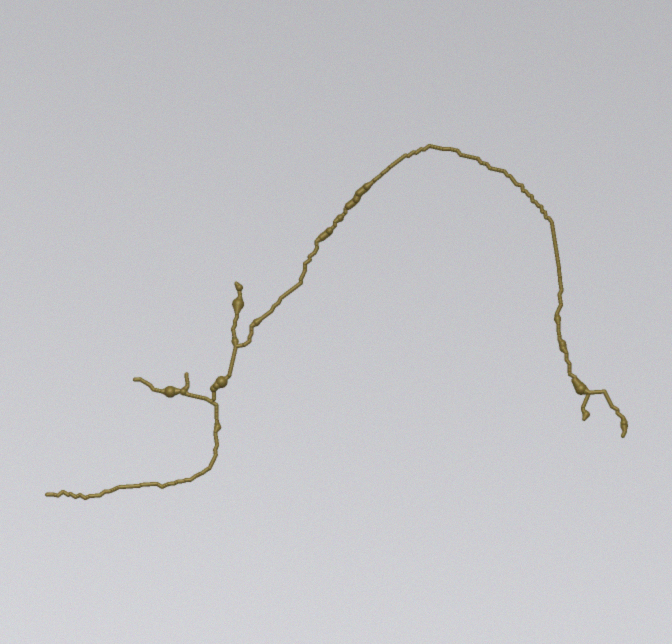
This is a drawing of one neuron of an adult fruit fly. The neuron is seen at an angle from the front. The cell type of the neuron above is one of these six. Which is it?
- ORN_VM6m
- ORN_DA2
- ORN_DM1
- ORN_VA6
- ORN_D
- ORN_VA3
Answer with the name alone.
ORN_VM6m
